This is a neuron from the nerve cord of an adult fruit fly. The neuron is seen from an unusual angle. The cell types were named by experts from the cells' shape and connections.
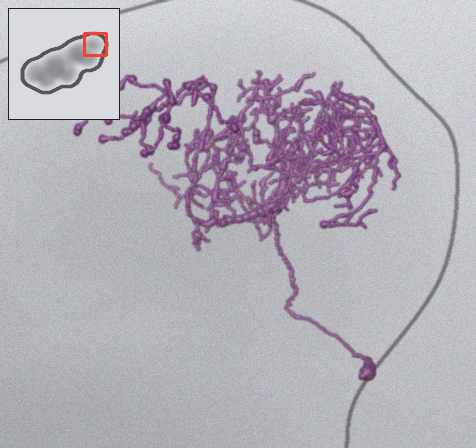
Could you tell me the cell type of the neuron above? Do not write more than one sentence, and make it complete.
It is as INXXX377 that this neuron is typed.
